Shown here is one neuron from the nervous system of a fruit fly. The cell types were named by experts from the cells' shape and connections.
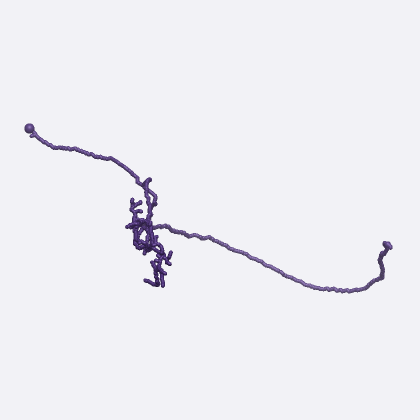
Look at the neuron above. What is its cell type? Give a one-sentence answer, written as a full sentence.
As a matter of cell type, the neuron is LoVP12.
